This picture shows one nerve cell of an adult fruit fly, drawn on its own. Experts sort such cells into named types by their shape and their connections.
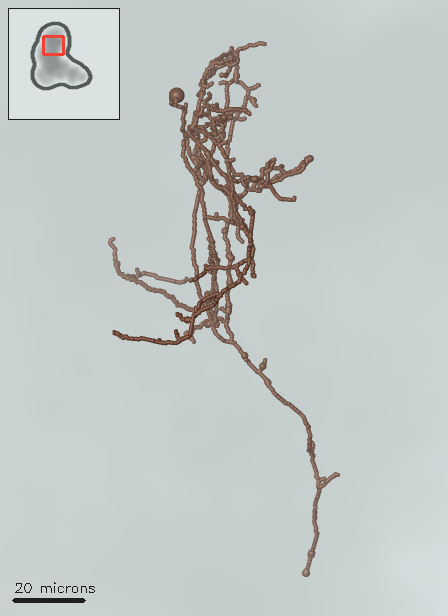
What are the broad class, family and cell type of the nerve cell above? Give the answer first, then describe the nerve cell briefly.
Its broad class is central-brain intrinsic neuron. The family is hemilineage AOTUv3_dorsal. Its cell type is AOTU008. The cell body can be seen at the top of the picture. From top to bottom in the picture it spans about 150 microns. Dozens of branch ends can be seen.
